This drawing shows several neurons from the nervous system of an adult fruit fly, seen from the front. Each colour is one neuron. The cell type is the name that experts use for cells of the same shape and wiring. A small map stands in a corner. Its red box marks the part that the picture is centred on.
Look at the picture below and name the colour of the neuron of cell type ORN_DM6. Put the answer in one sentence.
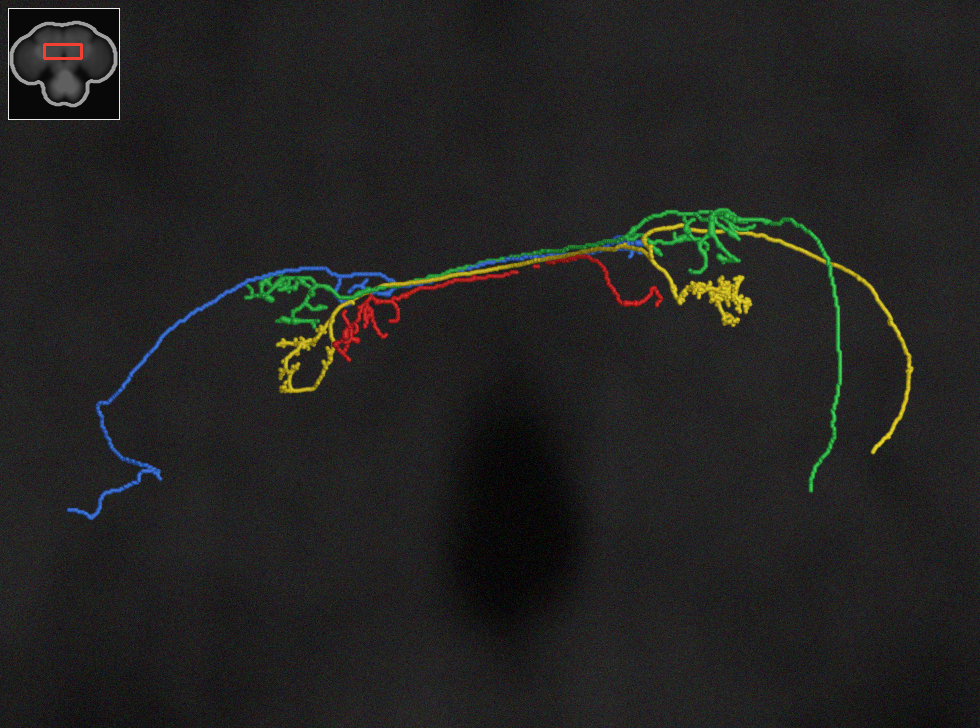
The colour is red.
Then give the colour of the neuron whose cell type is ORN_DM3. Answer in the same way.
The colour is blue.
